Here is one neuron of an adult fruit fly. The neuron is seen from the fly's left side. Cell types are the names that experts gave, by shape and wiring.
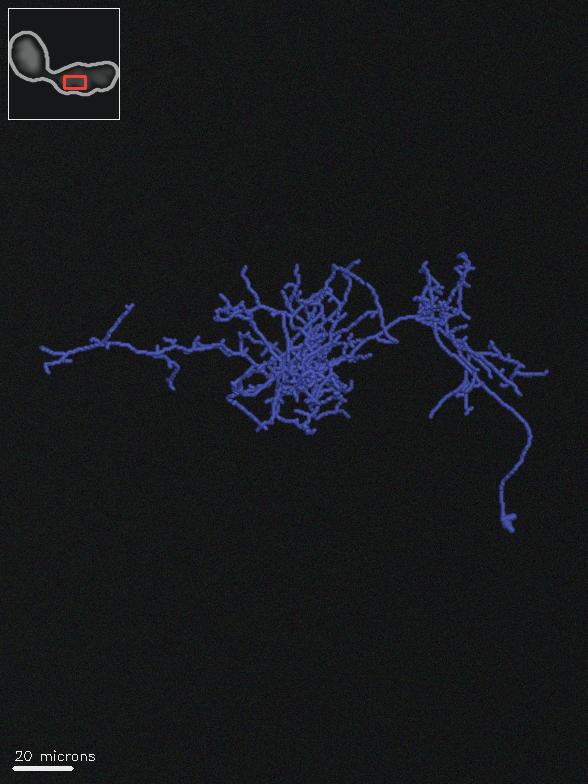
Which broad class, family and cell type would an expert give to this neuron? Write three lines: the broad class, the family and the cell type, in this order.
nerve-cord intrinsic neuron
hemilineage 00A
IN00A051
